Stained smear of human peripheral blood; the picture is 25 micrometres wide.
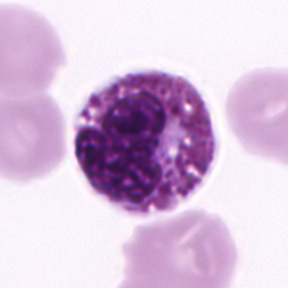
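Eosinophil, this one about 13 micrometres across. Its nucleus is divided into lobes and sits mostly in the left half of the cell, with dense chromatin stained dark purple. Note the granules: dark reddish-purple rather than bright orange. Just to the right of the nucleus there's a pale, granule-poor area.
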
